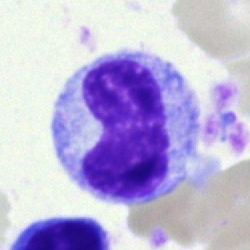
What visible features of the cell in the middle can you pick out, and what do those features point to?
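Start with the outline: it is round and smooth. The nucleus lies toward the right side of the cell and is kidney-shaped, with its indentation facing left. Around it, the cytoplasm is pale lilac-blue. This cell is a metamyelocyte.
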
